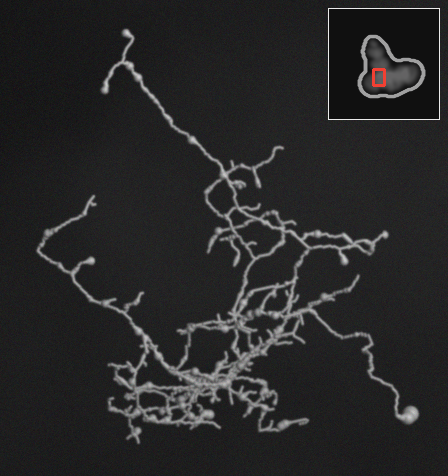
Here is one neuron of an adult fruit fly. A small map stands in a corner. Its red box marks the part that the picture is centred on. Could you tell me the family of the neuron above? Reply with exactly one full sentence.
The neuron is filed under family hemilineage 16B.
